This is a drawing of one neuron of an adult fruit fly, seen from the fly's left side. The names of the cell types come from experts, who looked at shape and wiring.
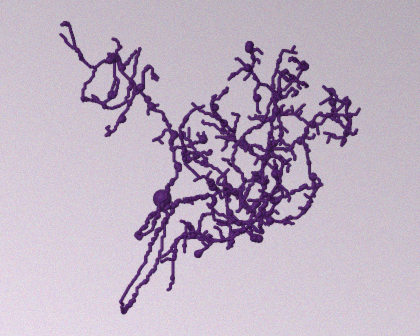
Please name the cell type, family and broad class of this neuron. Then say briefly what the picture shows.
Its cell type is CB2861. The family is hemilineage LHl1. This is a central-brain intrinsic neuron. Its cell body lies in the middle of the picture. Dozens of branch ends can be seen.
